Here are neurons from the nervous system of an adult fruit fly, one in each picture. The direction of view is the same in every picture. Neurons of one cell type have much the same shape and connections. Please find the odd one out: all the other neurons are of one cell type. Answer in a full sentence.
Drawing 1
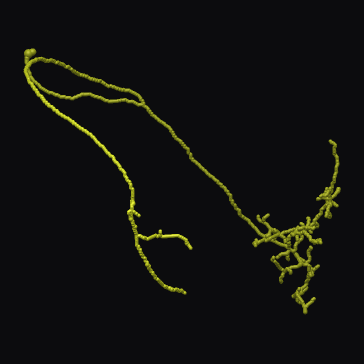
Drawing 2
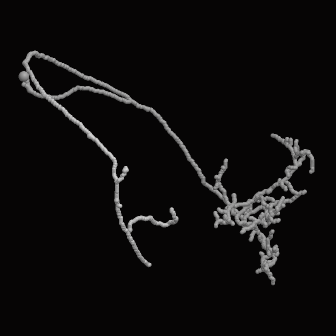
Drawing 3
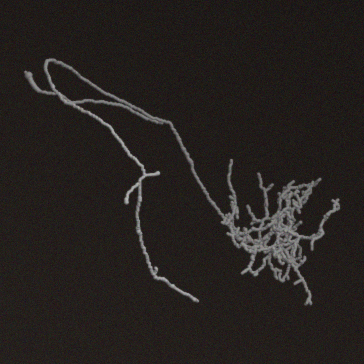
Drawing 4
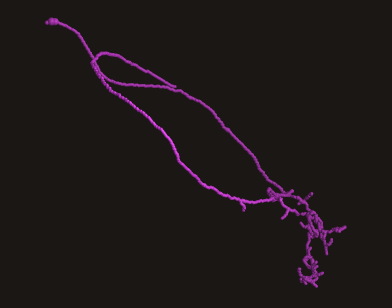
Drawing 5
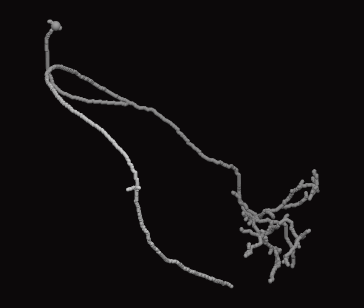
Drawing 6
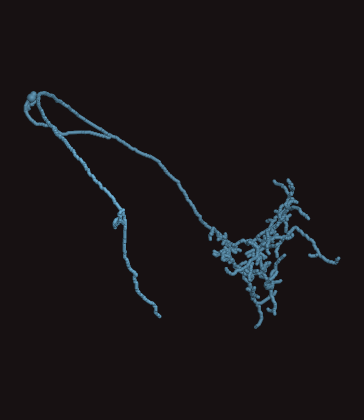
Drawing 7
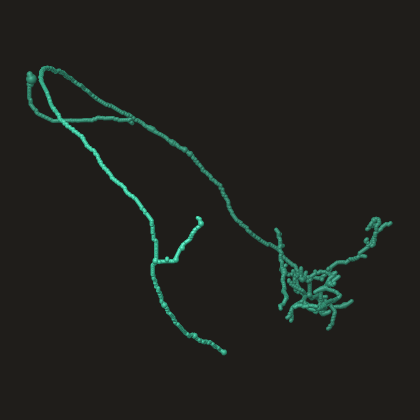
Drawing 4 shows a neuron of another cell type.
